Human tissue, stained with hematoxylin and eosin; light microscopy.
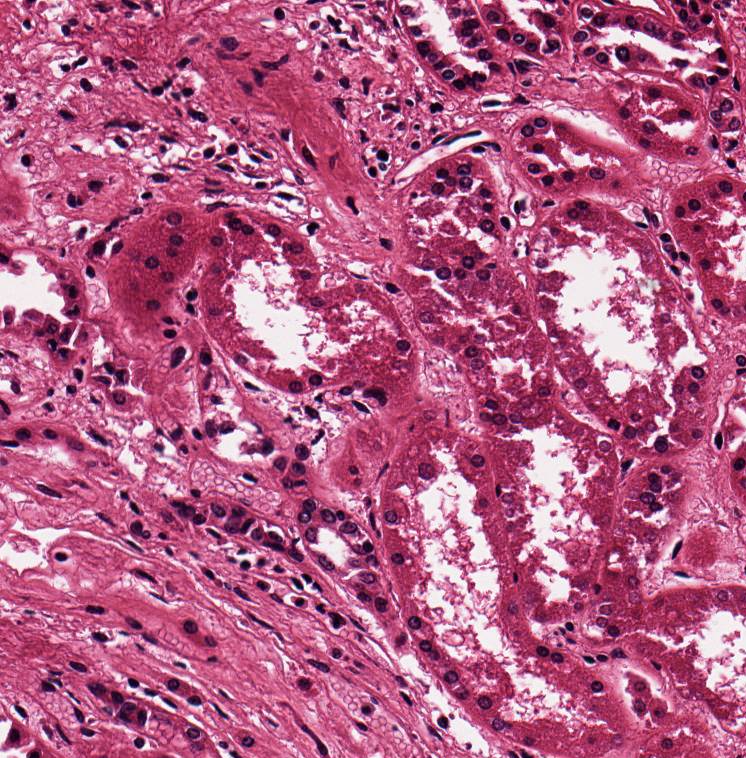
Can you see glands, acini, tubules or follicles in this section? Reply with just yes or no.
Yes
